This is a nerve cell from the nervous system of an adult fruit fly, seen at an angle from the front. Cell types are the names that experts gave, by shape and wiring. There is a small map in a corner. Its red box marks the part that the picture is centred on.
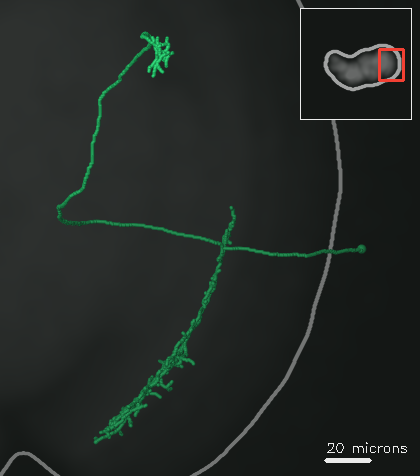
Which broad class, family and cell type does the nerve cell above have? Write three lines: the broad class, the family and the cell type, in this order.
visual projection neuron
MeTu
MeTu3b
